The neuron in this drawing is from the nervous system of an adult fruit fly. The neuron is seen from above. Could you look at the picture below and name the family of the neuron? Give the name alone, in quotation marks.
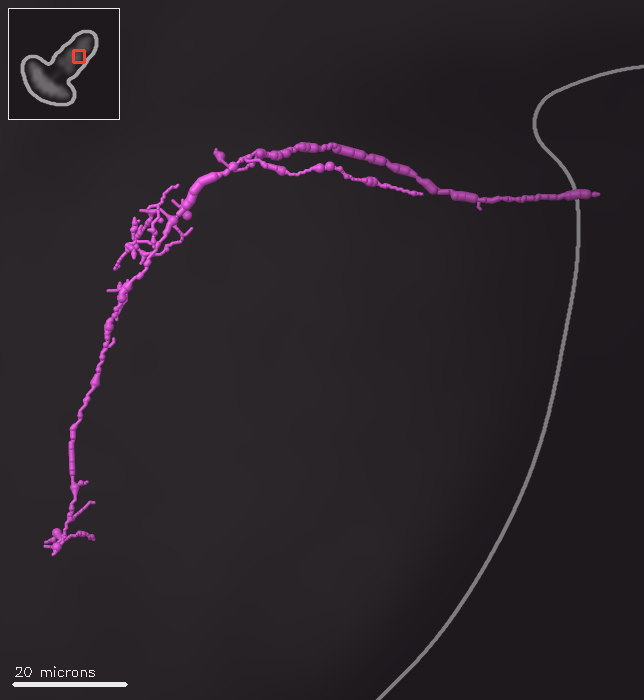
"class mechanosensory tactile"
